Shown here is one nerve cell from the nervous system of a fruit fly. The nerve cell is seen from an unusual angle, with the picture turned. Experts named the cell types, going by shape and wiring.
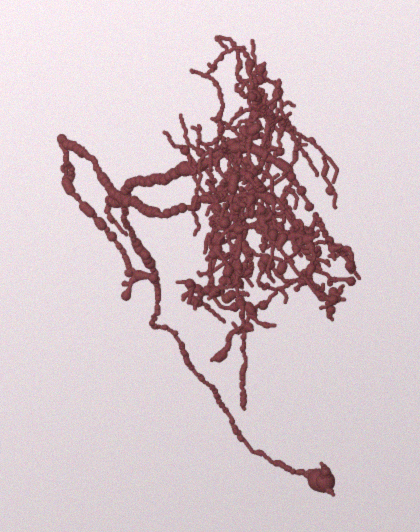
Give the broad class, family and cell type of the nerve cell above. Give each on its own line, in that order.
central-brain intrinsic neuron
hemilineage AOTUv4_ventral
SIP026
